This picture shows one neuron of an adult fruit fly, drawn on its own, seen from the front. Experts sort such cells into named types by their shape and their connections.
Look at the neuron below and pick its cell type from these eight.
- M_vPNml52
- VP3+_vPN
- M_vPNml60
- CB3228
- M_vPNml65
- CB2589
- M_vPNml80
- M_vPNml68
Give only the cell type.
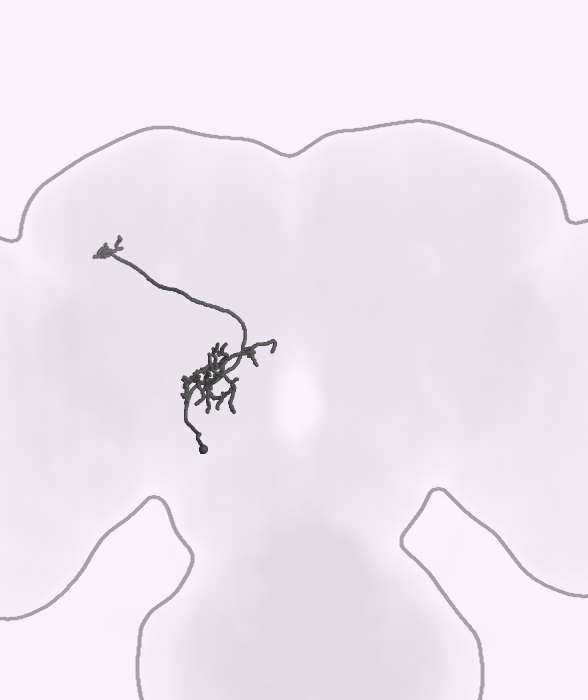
M_vPNml60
